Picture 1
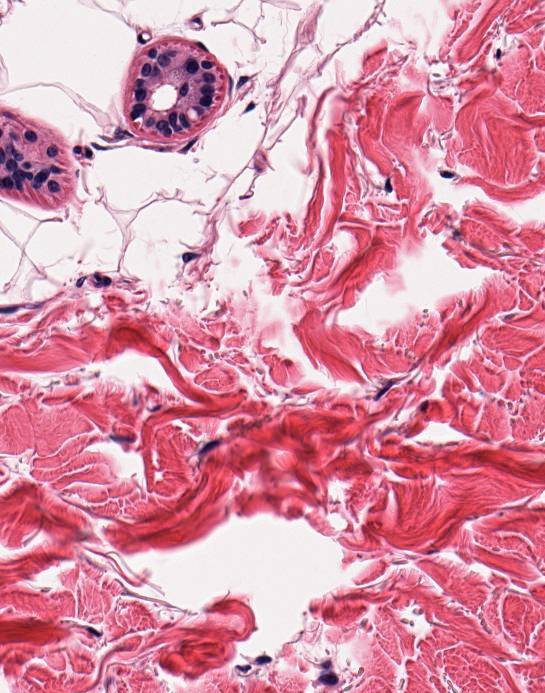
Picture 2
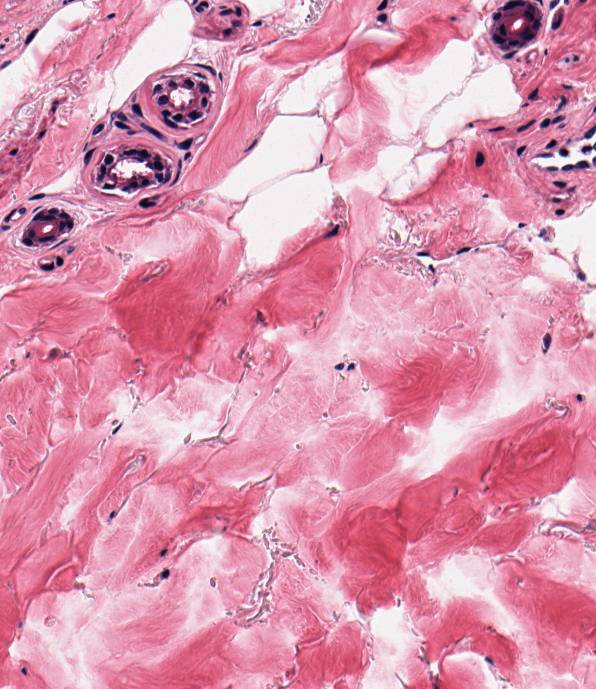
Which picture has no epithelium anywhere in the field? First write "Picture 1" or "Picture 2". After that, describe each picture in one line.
Picture 2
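What picture 1 shows: The duct lining cells have dark round nuclei and pink cytoplasm.
What picture 2 shows: No epithelium is present anywhere in the field.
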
